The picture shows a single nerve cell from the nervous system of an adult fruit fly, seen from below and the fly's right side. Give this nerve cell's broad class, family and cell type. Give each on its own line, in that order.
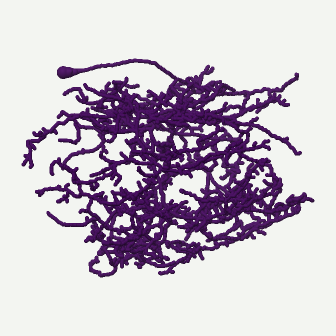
nerve-cord intrinsic neuron
hemilineage 03A
IN03A014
